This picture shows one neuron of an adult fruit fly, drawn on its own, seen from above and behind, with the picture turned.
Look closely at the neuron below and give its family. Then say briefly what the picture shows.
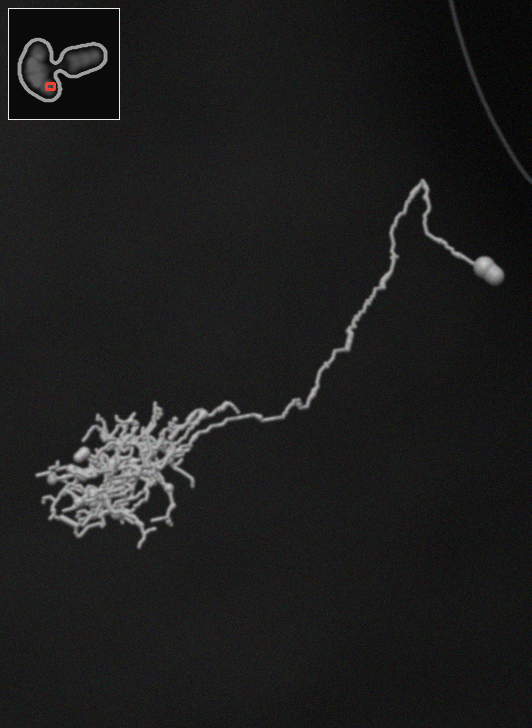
The family is LPi. Its broad class is optic-lobe intrinsic neuron. It lies in the brain. Dozens of branch ends can be seen.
